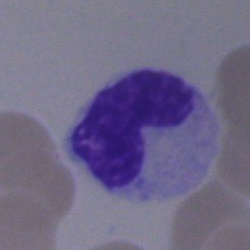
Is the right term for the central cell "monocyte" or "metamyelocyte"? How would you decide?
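My answer is metamyelocyte. What settles it for me is the chromatin: dark purple and clumped, with small paler patches between the clumps.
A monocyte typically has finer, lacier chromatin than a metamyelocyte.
Beyond that, the bean-shaped nucleus fills the upper left of the cell with its indentation turned to the lower right, and the pale greyish-lilac cytoplasm sits mainly in that notch.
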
